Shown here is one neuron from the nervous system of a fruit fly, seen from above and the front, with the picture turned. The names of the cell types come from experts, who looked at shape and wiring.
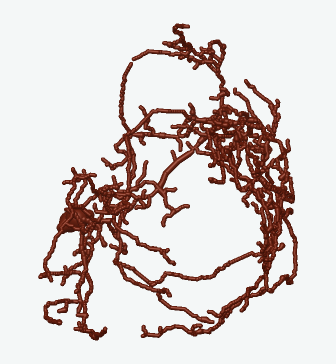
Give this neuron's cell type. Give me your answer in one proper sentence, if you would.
This neuron is of the type INXXX283.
